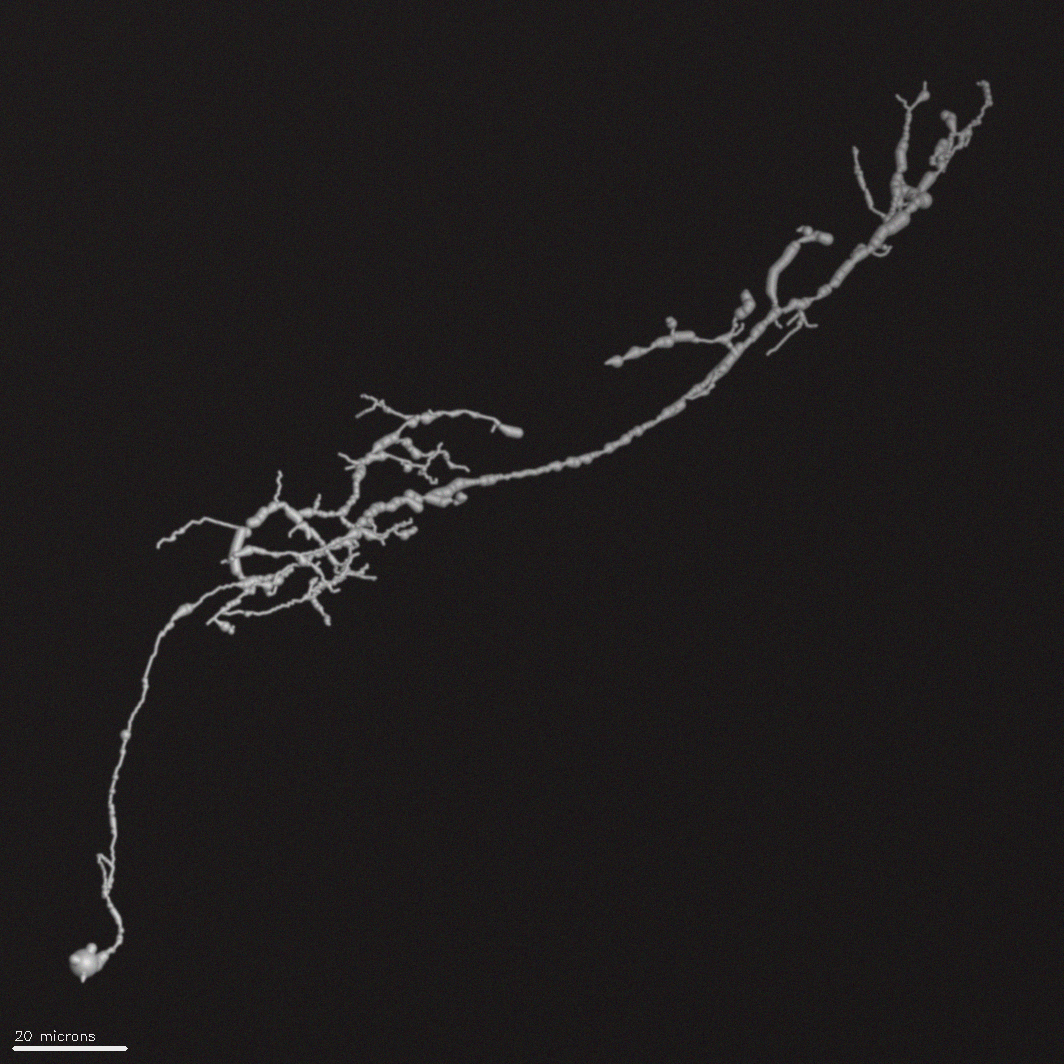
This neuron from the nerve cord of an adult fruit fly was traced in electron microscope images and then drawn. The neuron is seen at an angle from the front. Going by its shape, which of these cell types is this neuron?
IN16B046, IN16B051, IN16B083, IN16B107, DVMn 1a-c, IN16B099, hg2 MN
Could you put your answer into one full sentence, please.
The neuron is of cell type IN16B046.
